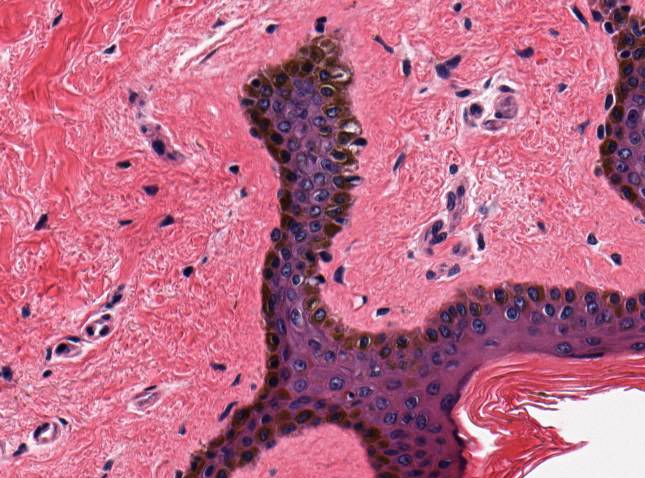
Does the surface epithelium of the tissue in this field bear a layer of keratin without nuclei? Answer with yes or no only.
Yes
